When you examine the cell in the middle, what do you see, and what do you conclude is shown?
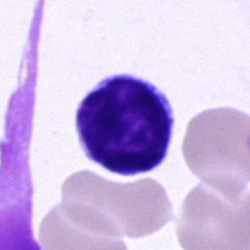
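Dense chromatin stains dark purple throughout. The cell is round, with a smooth outline. No clear rim of cytoplasm can be made out around the nucleus, and no granules are seen in the cell. This cell is a lymphocyte.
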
